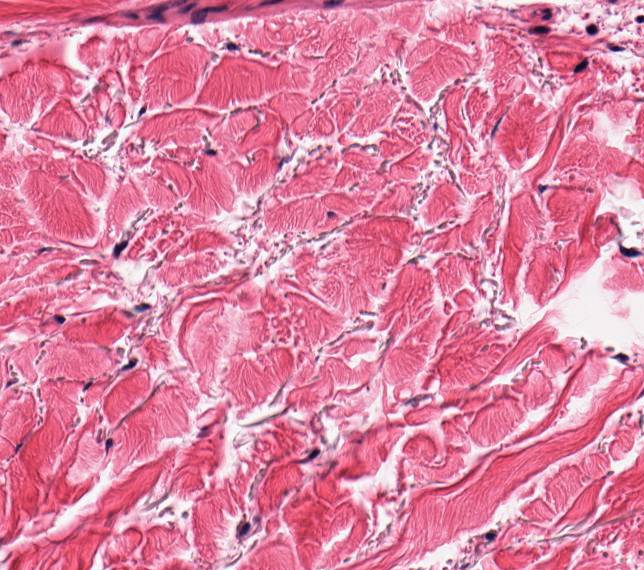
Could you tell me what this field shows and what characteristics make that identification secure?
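Mostly dermis, this one. Closely packed, irregular pink fibre profiles fill it, most cut across or obliquely, many with a fine streaked, feathery texture.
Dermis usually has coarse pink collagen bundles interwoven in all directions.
Profiles cut at such varied angles fit that. Only thin pale connective tissue strands lie between the fibres, and no fat cells appear.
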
